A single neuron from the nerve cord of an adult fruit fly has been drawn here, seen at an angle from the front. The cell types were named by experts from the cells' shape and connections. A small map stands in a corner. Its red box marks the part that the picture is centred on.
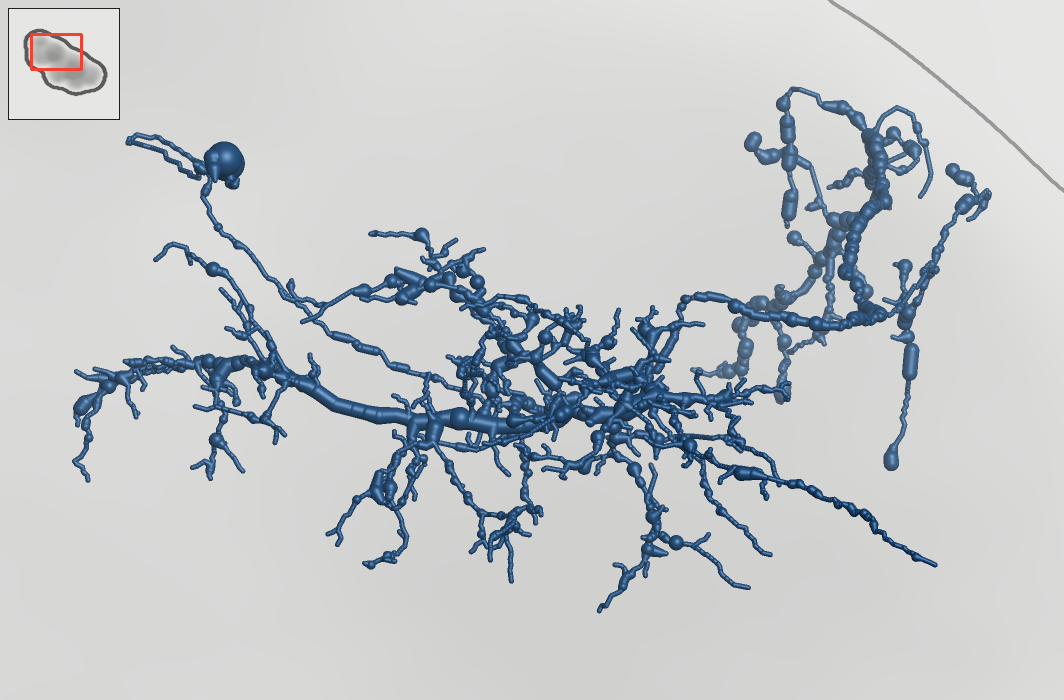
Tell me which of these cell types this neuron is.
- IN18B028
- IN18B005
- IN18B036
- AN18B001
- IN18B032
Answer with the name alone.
IN18B028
